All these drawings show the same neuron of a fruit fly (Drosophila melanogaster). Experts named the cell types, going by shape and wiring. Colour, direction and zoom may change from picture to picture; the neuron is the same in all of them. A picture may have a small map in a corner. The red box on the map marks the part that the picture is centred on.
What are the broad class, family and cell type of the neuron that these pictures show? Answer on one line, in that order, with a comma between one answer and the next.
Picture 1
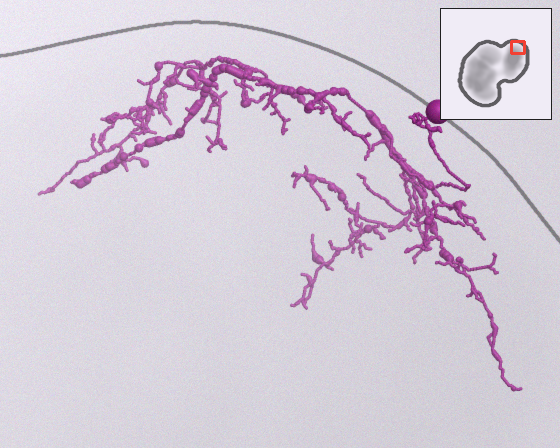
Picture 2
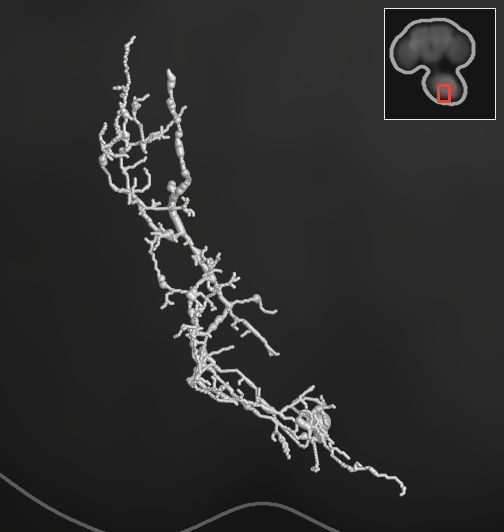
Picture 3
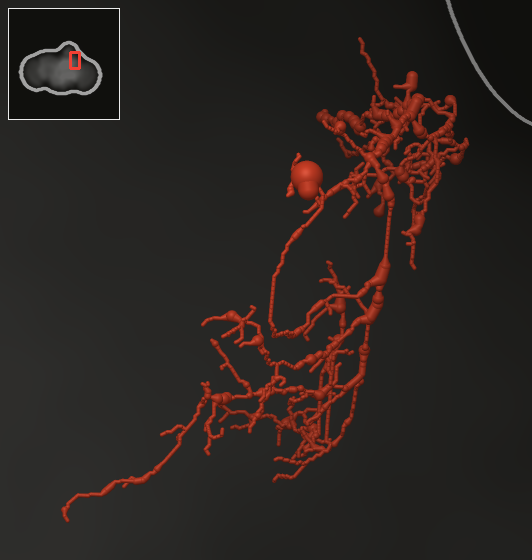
nerve-cord intrinsic neuron, hemilineage 13A, IN13A028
